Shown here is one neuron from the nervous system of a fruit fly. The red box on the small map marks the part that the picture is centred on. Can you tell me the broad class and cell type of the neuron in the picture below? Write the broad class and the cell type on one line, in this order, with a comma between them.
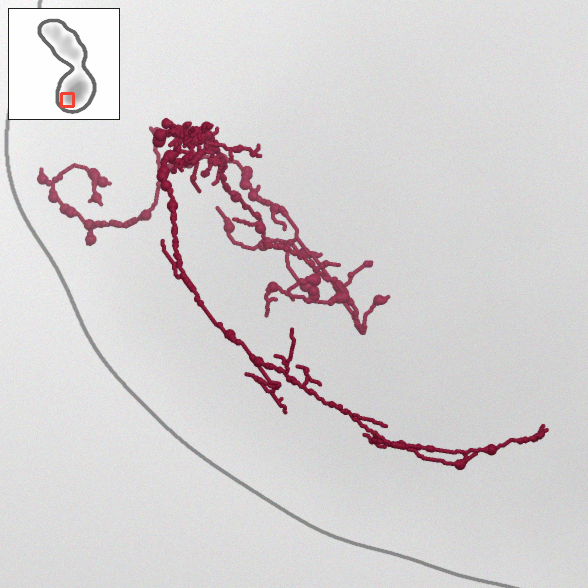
central-brain intrinsic neuron, SLP463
